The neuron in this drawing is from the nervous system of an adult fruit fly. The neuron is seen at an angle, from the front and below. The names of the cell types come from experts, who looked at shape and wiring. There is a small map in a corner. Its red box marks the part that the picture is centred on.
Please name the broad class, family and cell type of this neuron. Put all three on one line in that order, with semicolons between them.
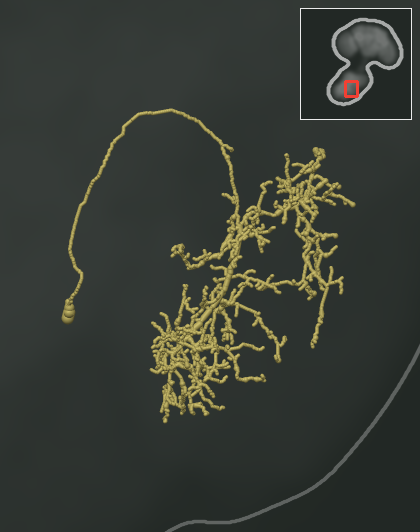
nerve-cord intrinsic neuron; hemilineage 12B; IN12B037_b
